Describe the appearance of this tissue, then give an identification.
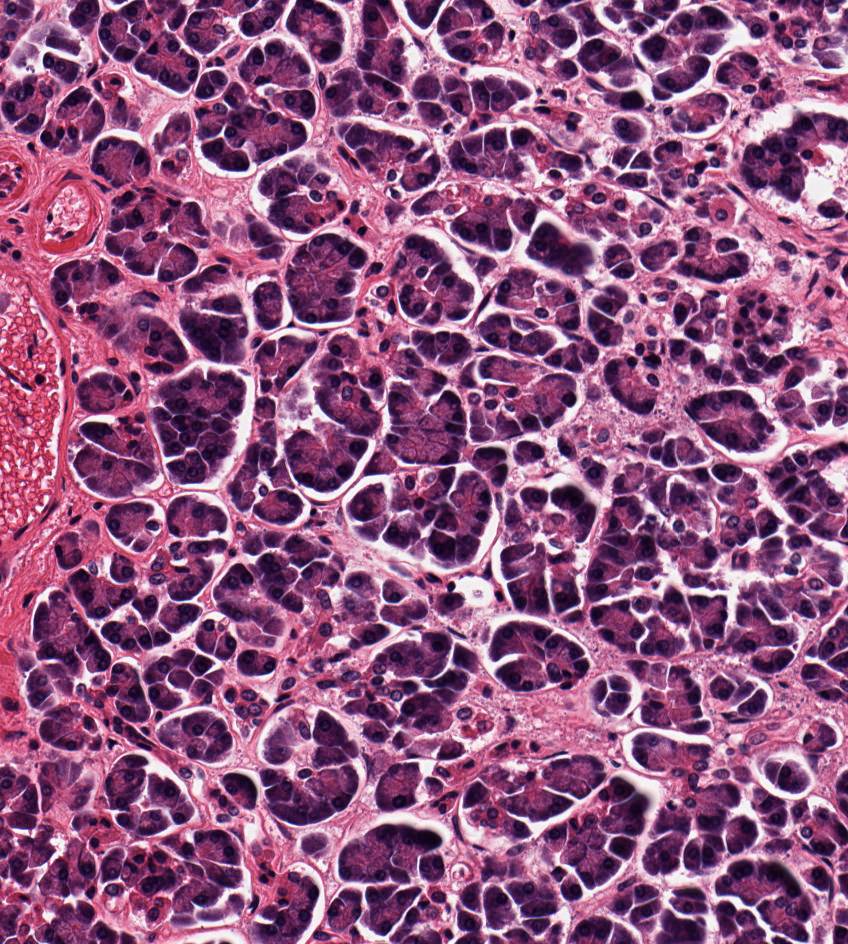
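Closely packed rounded acini fill the field, kept apart only by thin strands of delicate pink stroma. In each acinus, the round nuclei of the acinar cells sit toward the outer edge. At the left edge there's a large vessel packed with red blood cells. This is pancreas.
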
